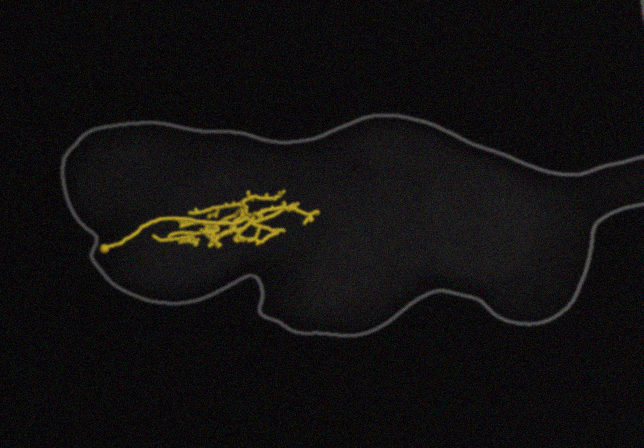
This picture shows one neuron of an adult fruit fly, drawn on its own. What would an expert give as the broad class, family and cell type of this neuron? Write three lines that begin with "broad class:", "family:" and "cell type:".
broad class: nerve-cord intrinsic neuron
family: hemilineage 12B
cell type: IN12B087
